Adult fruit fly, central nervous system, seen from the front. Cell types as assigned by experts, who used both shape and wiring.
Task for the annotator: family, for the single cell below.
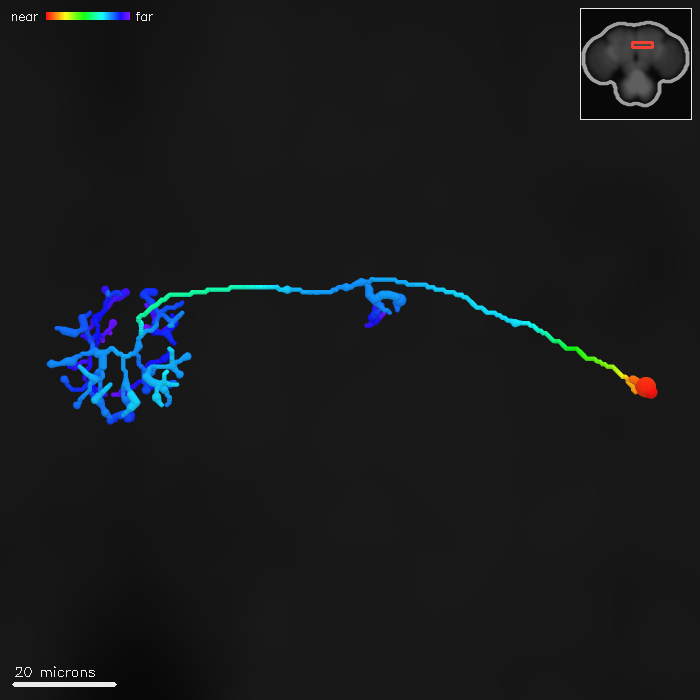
hemilineage EBa1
